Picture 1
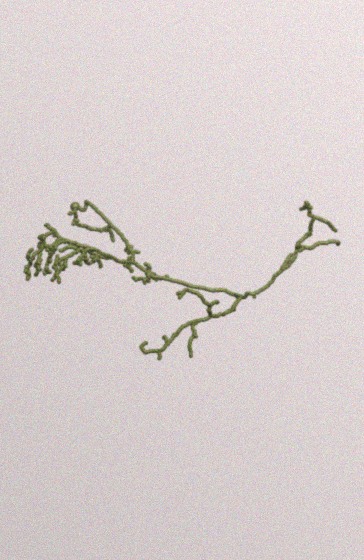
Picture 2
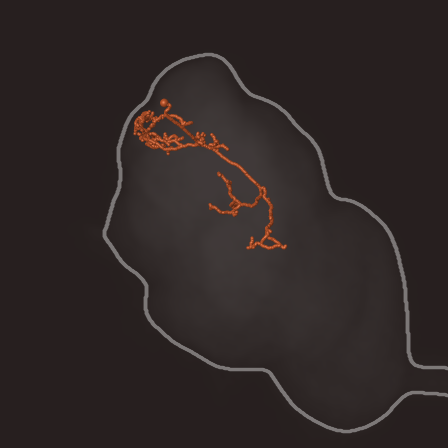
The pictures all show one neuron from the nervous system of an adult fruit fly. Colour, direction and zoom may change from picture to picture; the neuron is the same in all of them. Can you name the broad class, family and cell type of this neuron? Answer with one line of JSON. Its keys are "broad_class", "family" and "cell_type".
{"broad_class": "central-brain intrinsic neuron", "family": "hemilineage SMPad2", "cell_type": "SIP020_b"}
